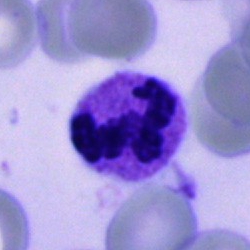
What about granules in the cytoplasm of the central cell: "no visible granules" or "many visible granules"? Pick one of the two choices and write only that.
Many visible granules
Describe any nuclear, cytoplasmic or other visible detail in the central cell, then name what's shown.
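The cell has a round, smooth outline. Its chromatin is dark purple and densely clumped. No nucleoli are visible within the nucleus. This cell is a segmented neutrophil.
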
